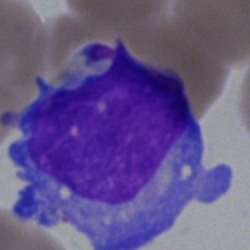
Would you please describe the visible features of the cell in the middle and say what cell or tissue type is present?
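The outline of this cell is irregular, edged with many bumps and blunt protrusions. Rounded blue blebs of cytoplasm project from its lower left and lower right sides. Within the nucleus, the chromatin is fine and evenly stippled, with no coarse dark clumps. A few small clear vacuoles sit in the cytoplasm. This cell is a blast.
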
